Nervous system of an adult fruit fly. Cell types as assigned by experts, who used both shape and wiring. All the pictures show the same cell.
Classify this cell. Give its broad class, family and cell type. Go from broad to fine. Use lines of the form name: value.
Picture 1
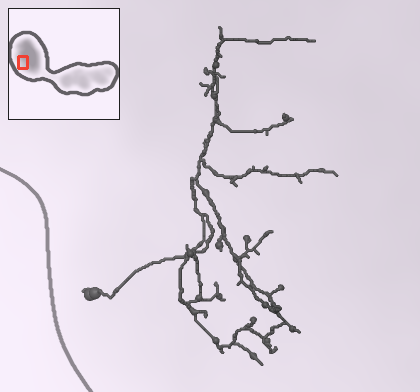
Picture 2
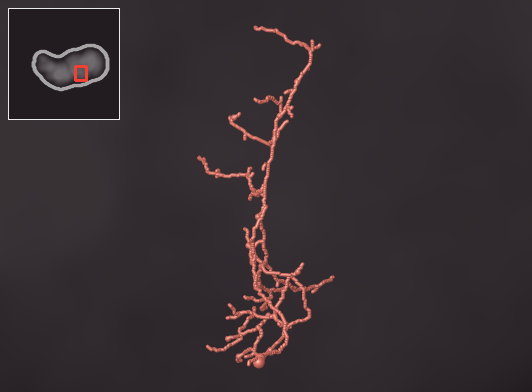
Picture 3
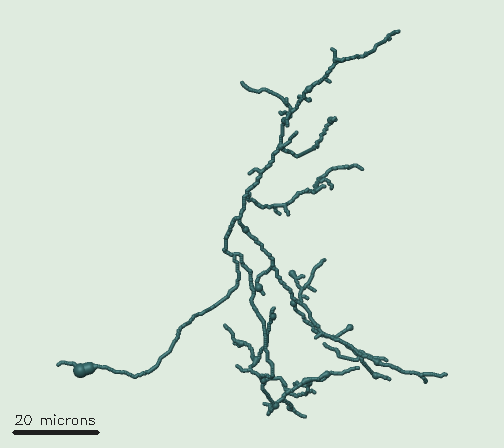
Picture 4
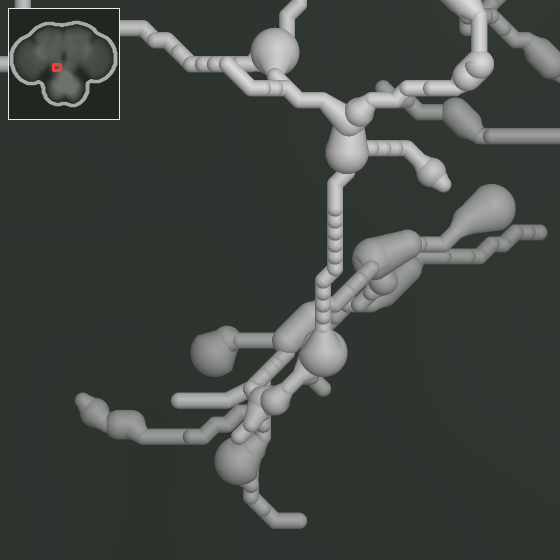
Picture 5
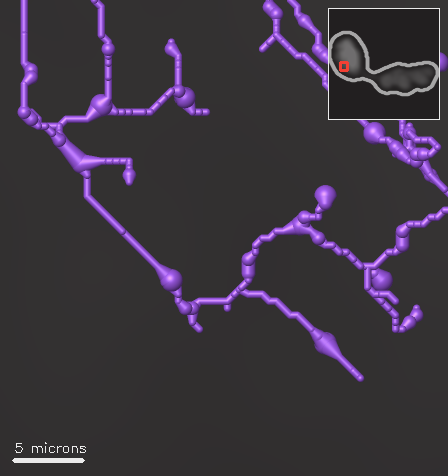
broad class: central-brain intrinsic neuron
family: hemilineage TRdl_b
cell type: CB2702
